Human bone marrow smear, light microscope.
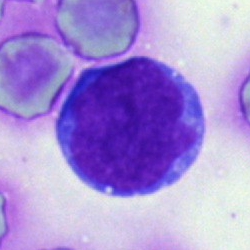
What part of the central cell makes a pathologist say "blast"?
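Of what shows here, the thin rim of cytoplasm around the nucleus is what goes with the name blast.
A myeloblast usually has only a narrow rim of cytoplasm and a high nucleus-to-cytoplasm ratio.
Also seen: the chromatin is fine, fairly evenly spread and stained deep purple. The cytoplasm is deep blue, with a paler area on its right side beside the nucleus.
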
